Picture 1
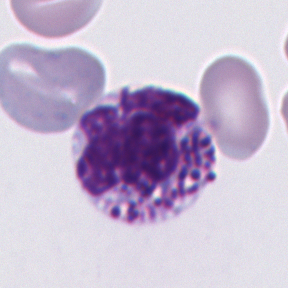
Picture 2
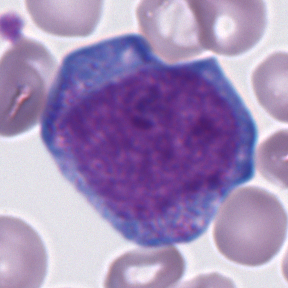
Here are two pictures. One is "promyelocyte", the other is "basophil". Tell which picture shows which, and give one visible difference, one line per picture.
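The cell in picture 1 is a basophil. The cytoplasm between the granules is pale and nearly colourless.
The cell in picture 2 is a promyelocyte. The cytoplasm is deep blue.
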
